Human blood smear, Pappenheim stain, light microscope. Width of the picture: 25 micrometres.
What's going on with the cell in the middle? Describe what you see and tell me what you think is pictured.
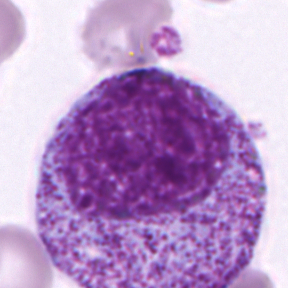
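Nucleus in upper part of cell; chromatin stains dark purple. Cytoplasm plentiful, forming a broad band below the nucleus, densely filled with purple granules. Cell: promyelocyte.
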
